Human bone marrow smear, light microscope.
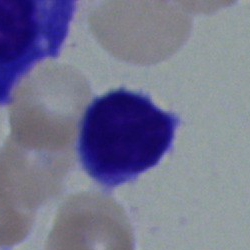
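Lymphocyte in a stained human bone marrow smear: the nucleus fills almost the whole cell, cytoplasm is scant and shows at most as a thin rim, and the chromatin stains dense and dark blue-purple throughout. A small pointed tag projects from the right edge.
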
